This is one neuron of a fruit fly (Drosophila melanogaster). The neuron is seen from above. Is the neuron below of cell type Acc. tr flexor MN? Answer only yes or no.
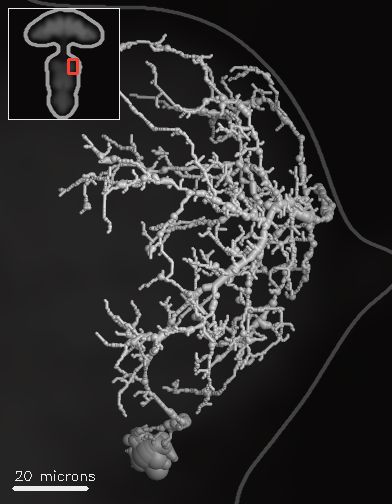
no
